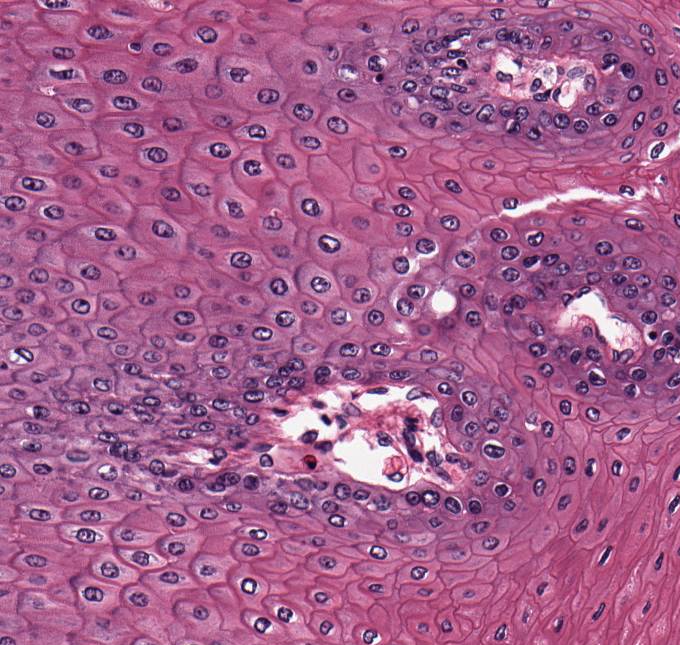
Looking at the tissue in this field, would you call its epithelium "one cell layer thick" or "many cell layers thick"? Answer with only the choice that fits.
Many cell layers thick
